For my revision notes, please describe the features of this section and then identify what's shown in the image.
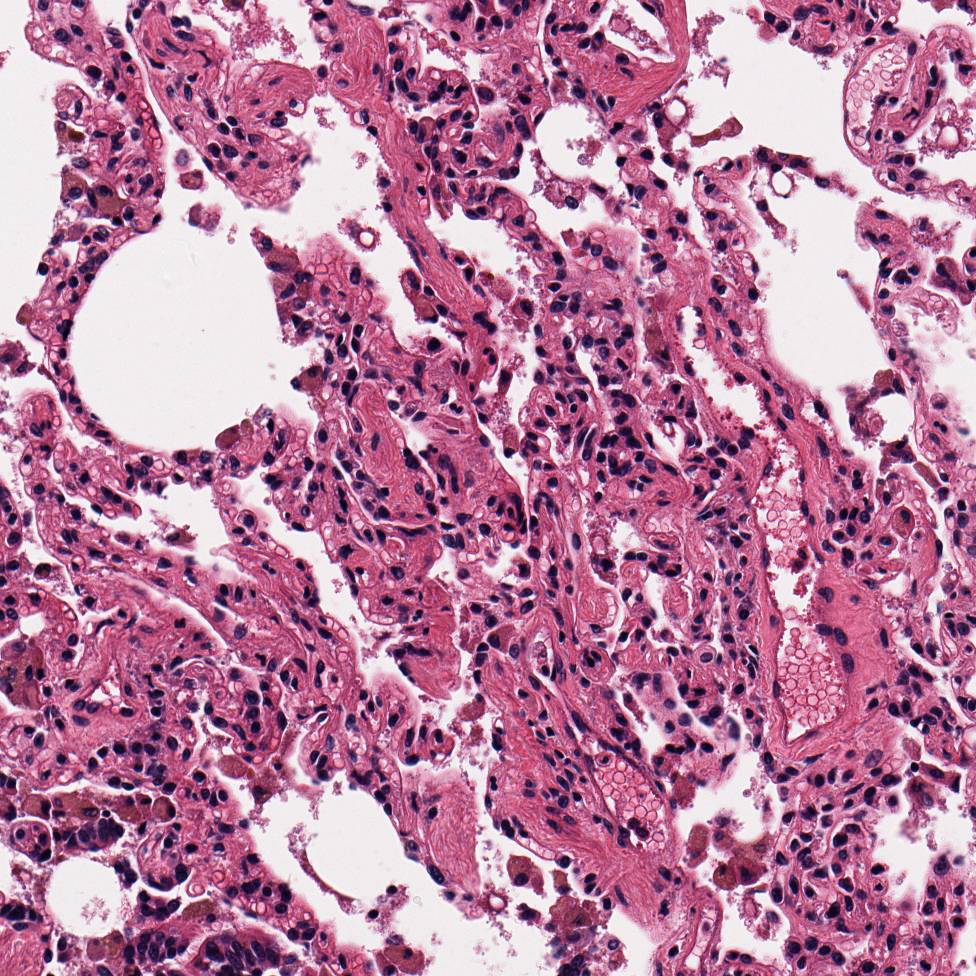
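Cellular septa mesh around irregular empty spaces, largest at upper left. Rounded cells with golden-brown granular cytoplasm lie within them, mostly toward left and lower edges. Groups of pale, finely bubbly cells fill others. This is lung.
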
